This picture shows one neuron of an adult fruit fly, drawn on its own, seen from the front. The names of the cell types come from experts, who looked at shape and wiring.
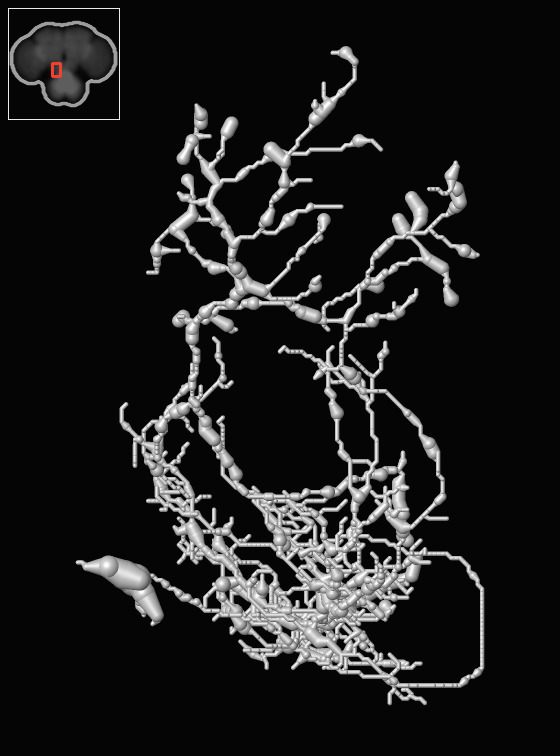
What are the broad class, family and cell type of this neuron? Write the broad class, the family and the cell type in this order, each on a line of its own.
central-brain intrinsic neuron
hemilineage MX3
GNG222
